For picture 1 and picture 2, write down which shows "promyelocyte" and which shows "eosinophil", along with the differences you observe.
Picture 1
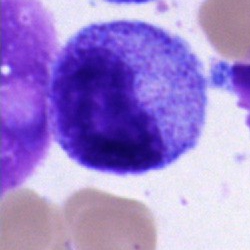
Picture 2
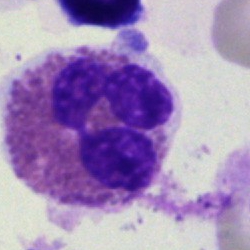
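Picture 1 is the promyelocyte and picture 2 the eosinophil. Outline, the first item: round in the promyelocyte, roughly round in the eosinophil. Nucleus, the second item: in the promyelocyte it lies toward the left and lower side and takes up more than half of the cell.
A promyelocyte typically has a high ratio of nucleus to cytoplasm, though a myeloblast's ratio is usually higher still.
Chromatin, the third item: in the eosinophil it stains dark purple, and no nucleoli show in its nucleus.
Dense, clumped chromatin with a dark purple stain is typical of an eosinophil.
Cytoplasm, the last item: the promyelocyte's is blue-lilac at the upper right and free of vacuoles, whereas the eosinophil's widest band lies on the left side of the nucleus.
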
